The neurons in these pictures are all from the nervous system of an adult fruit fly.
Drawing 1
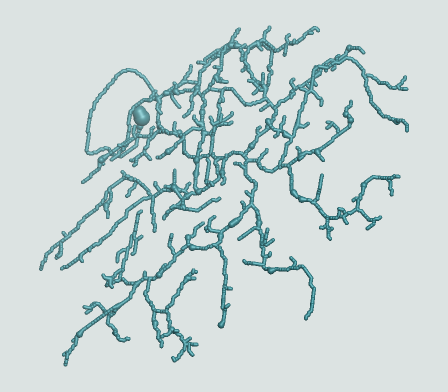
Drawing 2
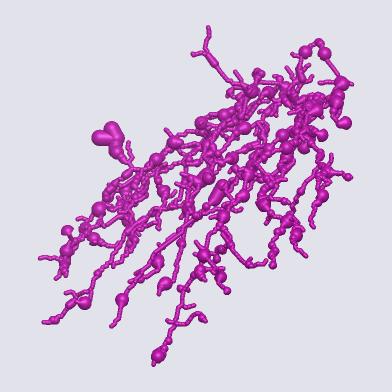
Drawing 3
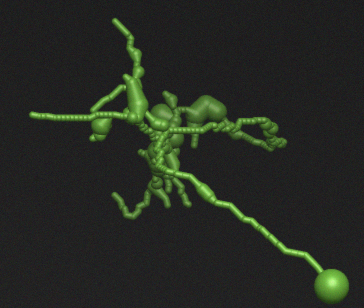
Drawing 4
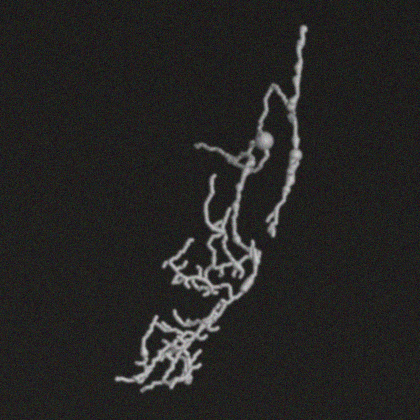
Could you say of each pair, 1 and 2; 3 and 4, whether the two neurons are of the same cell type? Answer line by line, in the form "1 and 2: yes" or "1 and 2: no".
1 and 2: yes
3 and 4: no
